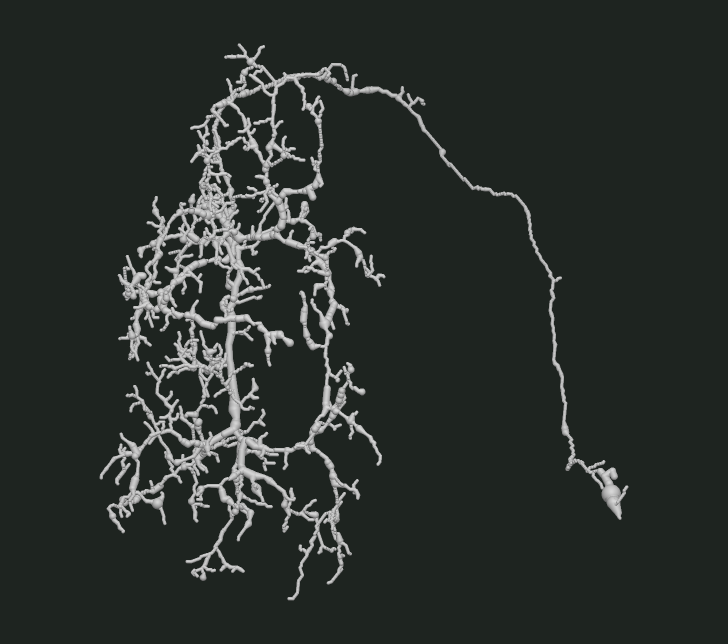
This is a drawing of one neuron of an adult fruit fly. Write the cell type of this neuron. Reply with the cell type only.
IN06B029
